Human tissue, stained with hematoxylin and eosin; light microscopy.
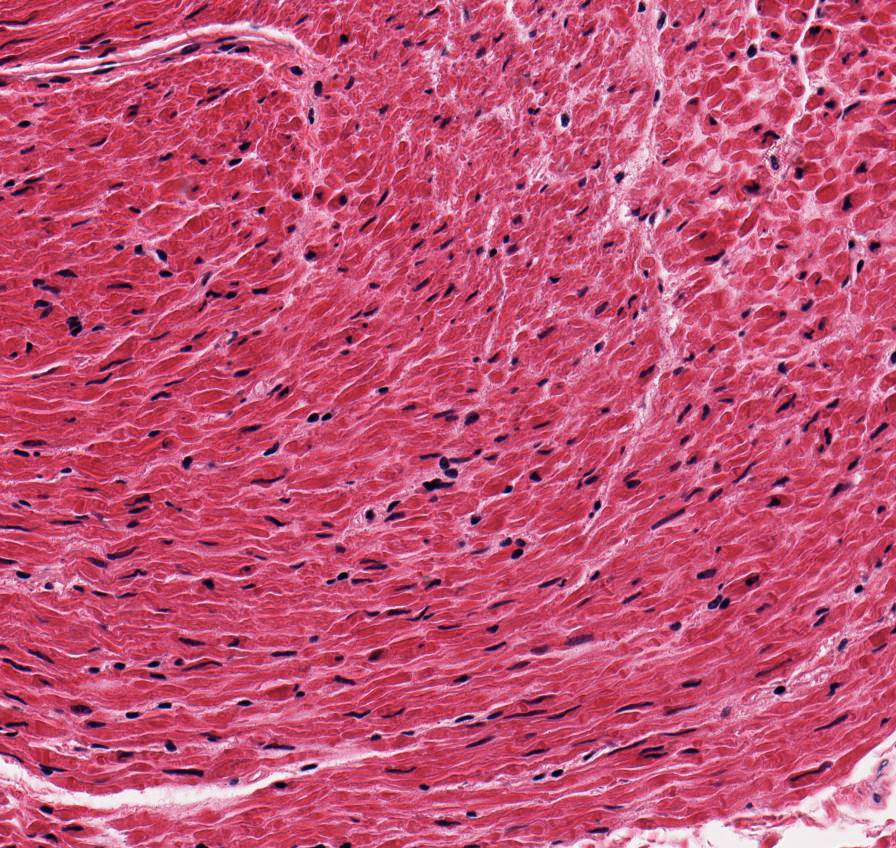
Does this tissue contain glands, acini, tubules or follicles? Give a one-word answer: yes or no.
No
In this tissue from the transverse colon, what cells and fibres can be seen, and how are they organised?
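Densely packed eosinophilic muscle fibres, grouped in bundles, fill the whole field. Left and lower areas: fibres cut lengthwise, sweeping in broad curves, mainly side to side. Nuclei dark, elongated, cigar-shaped, inside the fibres, long axes parallel to them. Cytoplasm bright pink, fairly uniform; no cross-striations visible.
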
